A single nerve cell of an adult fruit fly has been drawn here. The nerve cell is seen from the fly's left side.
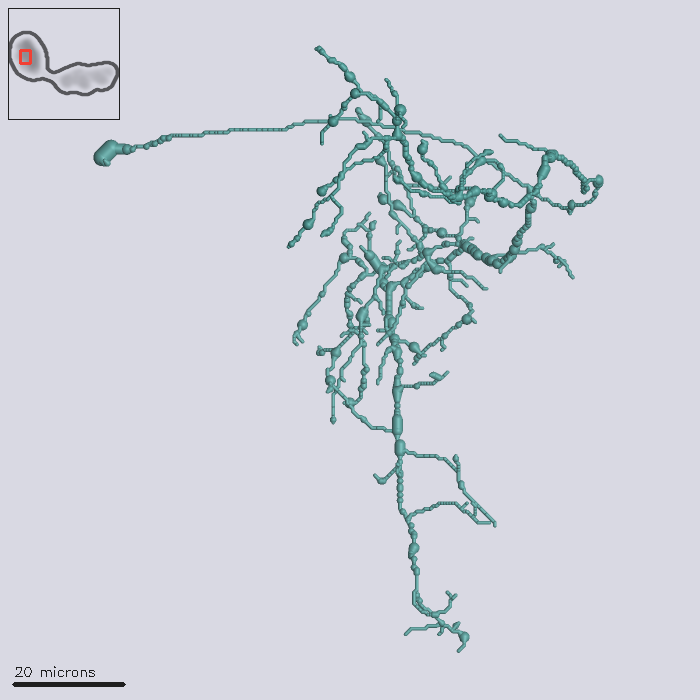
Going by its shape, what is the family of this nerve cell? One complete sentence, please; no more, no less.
Belonging to family hemilineage VLPa2 is this nerve cell.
